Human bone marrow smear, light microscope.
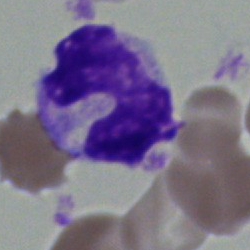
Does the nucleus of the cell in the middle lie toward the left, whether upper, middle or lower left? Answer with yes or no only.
No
